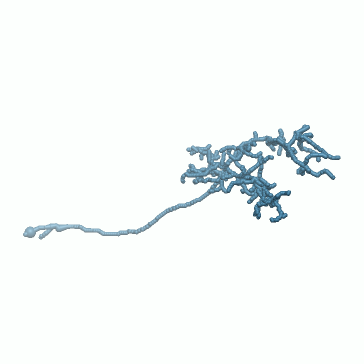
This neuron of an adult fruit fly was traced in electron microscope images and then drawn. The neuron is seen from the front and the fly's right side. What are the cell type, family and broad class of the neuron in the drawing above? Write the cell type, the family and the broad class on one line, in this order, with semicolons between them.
IN06A119; hemilineage 06A; nerve-cord intrinsic neuron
